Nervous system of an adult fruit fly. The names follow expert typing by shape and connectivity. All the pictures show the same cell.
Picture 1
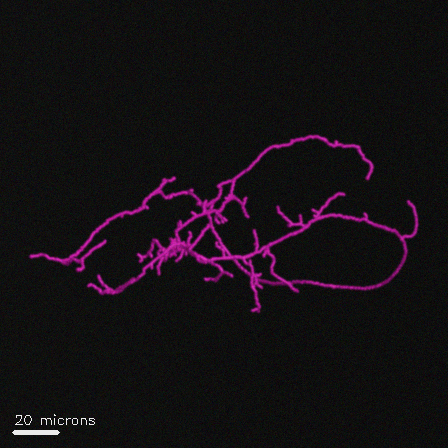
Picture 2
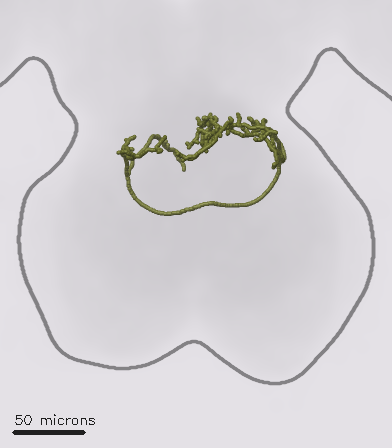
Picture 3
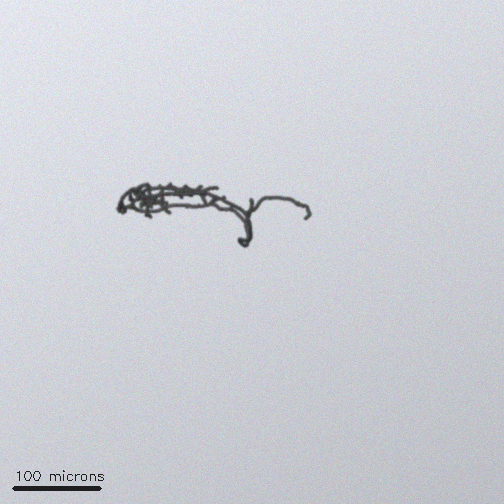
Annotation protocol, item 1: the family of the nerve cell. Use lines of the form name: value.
family: hemilineage 19B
